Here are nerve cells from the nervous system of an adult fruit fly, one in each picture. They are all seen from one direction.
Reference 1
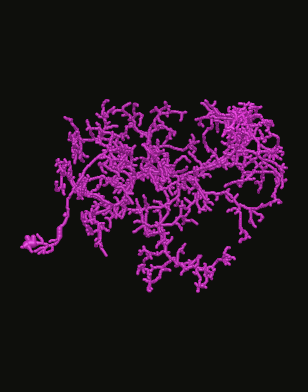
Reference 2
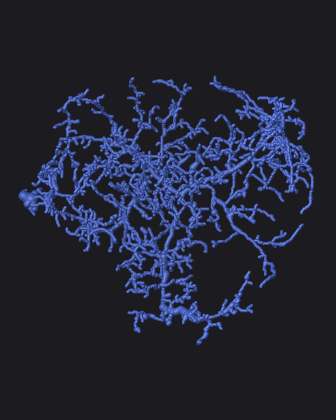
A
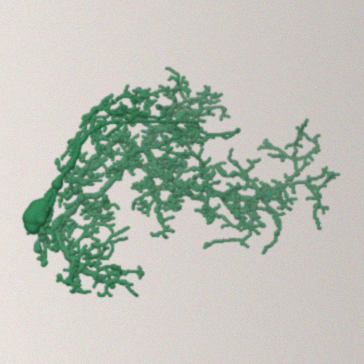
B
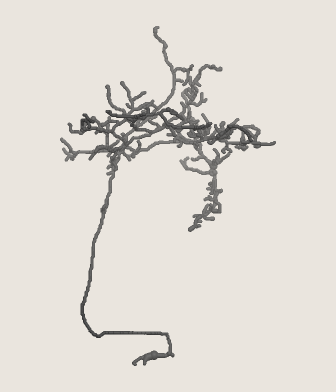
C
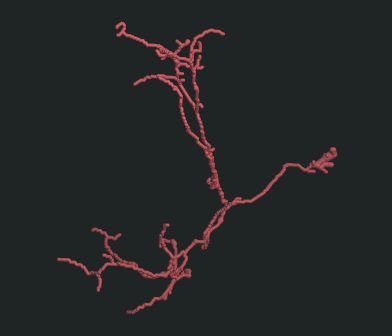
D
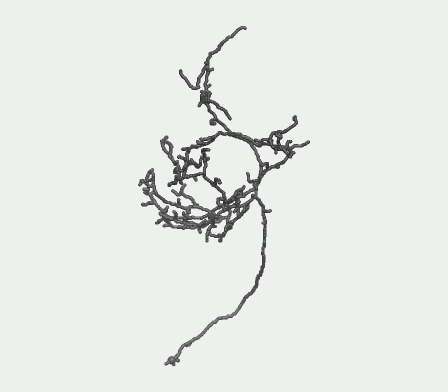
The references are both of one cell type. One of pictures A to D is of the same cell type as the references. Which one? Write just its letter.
A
